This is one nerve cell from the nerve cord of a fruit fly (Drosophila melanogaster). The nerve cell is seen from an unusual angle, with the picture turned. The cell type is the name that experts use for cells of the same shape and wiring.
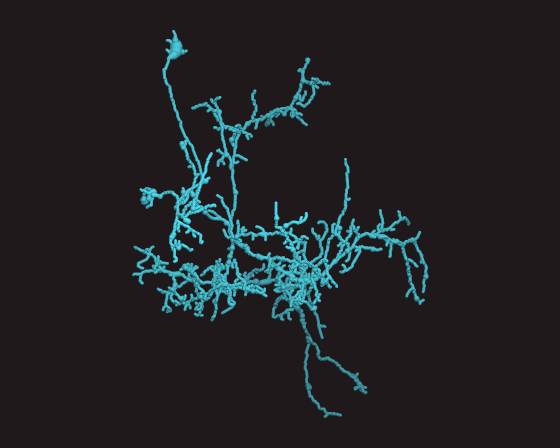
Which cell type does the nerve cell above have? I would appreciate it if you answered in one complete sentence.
The cell type given to this nerve cell is IN20A.22A012.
